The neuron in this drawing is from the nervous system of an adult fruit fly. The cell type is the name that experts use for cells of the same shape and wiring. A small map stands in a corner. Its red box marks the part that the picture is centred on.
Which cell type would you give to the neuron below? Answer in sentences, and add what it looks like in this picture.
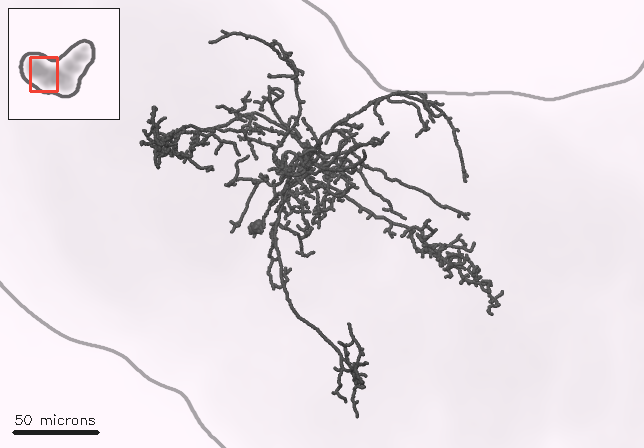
The cell type is SMP702m. It is a central-brain intrinsic neuron. By the scale bar it is about 250 microns tall in this view. Dozens of branch ends can be seen.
